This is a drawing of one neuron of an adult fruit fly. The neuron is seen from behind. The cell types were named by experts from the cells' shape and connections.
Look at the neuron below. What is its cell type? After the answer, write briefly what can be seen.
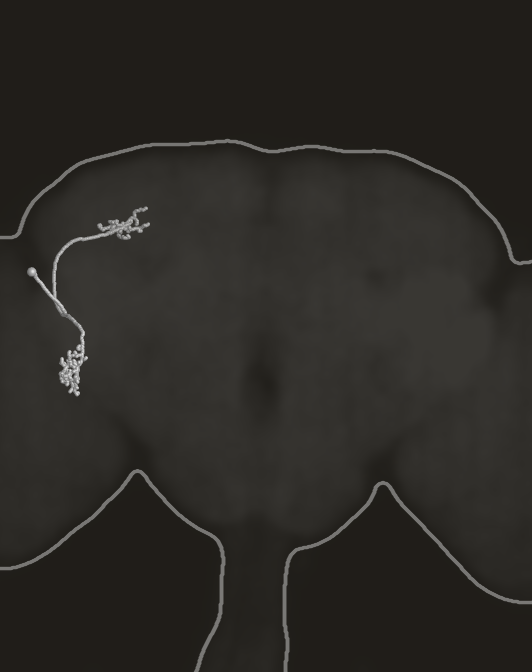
The cell type is LC10c-2. This is a visual projection neuron. The cell body can be seen on the left of the picture. In this view it is taller than it is wide.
